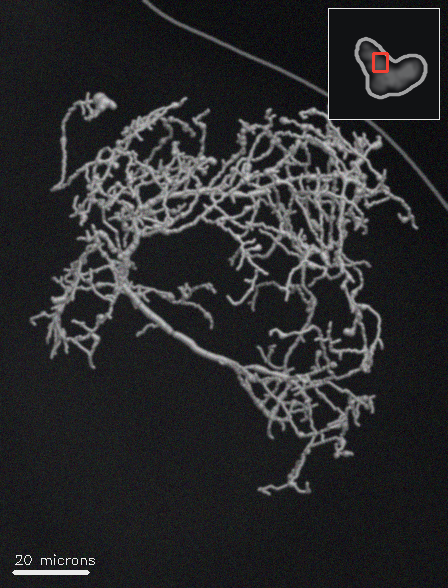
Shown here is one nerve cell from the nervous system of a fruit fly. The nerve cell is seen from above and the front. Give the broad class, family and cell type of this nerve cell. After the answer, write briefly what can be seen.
Its broad class is nerve-cord intrinsic neuron. Its family is hemilineage 03A. Its cell type is IN03A013. From top to bottom in the picture it spans about 110 microns. The picture shows more than a hundred branch ends.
